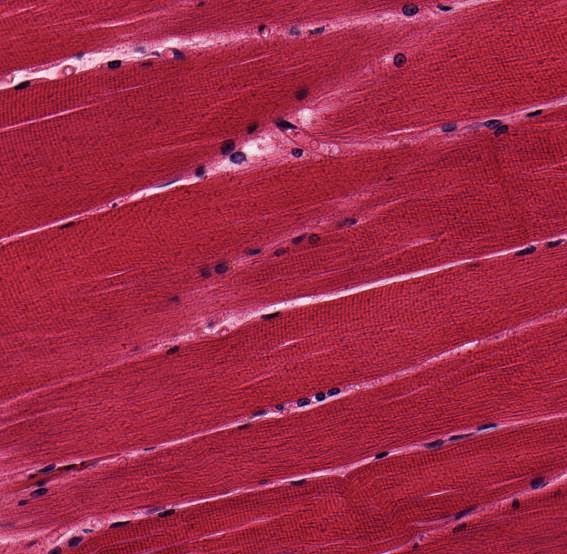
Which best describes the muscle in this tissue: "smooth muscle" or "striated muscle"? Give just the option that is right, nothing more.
Striated muscle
